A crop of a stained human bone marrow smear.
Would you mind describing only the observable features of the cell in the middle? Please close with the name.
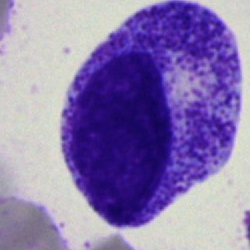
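The nucleus, I'd say, sits off-centre toward the left side of the cell. On the right, abundant cytoplasm forms a wide band, packed with coarse dark purple granules. Just to the right of the nucleus there's a paler area where the granules are fewer. This is a promyelocyte.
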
